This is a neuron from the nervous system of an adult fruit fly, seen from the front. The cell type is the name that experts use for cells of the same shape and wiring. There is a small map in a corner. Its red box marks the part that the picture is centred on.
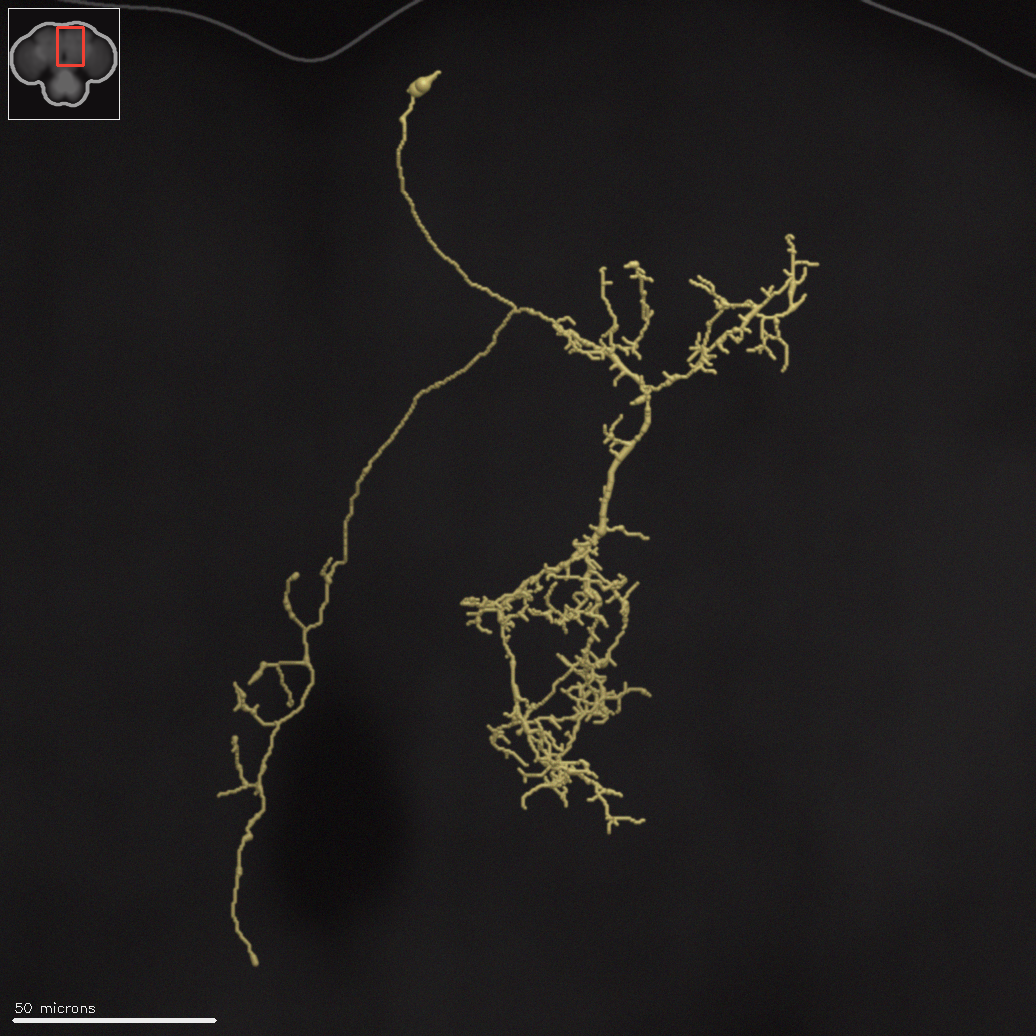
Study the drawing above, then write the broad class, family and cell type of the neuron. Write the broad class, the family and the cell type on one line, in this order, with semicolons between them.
central-brain intrinsic neuron; hemilineage SMPad2; VES200m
